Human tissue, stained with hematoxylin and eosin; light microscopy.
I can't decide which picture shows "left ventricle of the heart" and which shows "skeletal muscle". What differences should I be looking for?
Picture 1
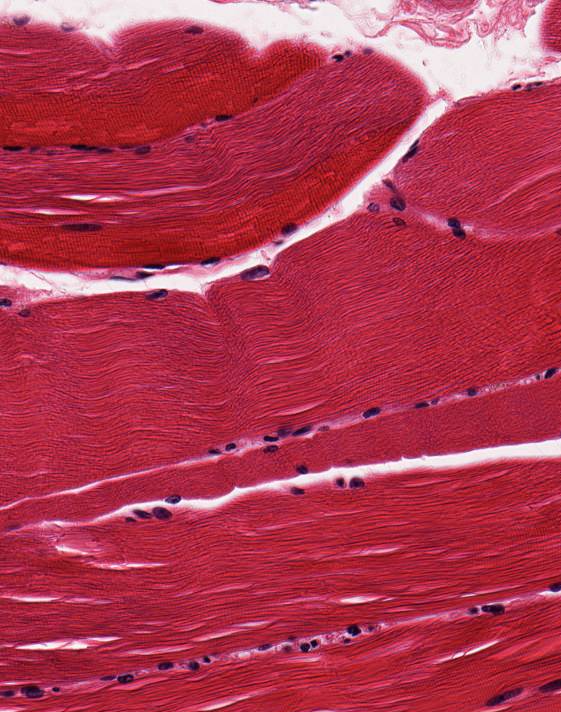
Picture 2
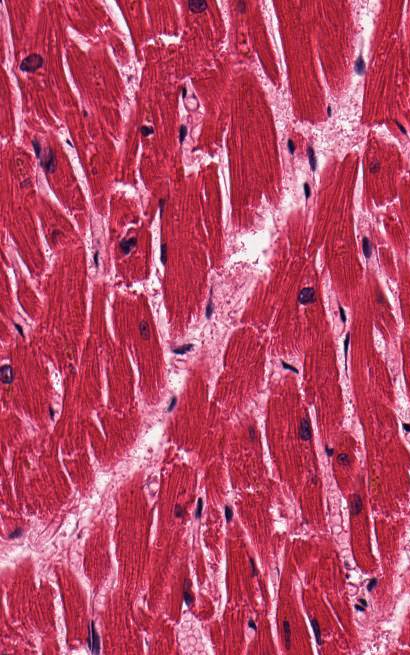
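ID: picture 1 skeletal muscle; picture 2 left ventricle of the heart. Picture 1 fibres long, unbranched, running roughly horizontally in a gently wavy course; dark purple nuclei at fibre edges, not centres. Picture 2 fibres often branch and join neighbours; muscle cell nuclei oval, single, central.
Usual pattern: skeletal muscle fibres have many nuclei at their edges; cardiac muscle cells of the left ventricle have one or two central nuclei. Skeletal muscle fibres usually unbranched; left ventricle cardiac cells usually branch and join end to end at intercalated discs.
Picture 2 also: small dark elongated nuclei in thin pale tissue between fibres; broader pale loose connective tissue band crossing mid-field diagonally.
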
